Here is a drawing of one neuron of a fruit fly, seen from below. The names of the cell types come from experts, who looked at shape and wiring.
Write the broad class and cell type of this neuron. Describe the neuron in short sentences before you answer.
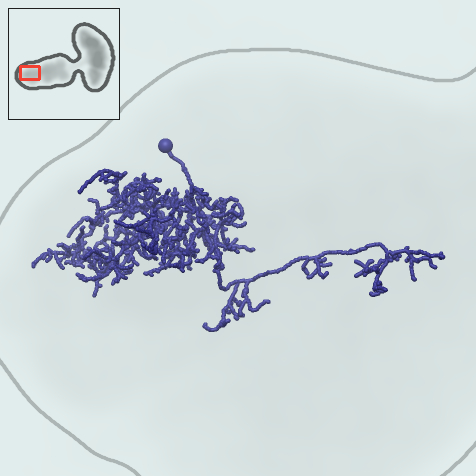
It lies in the nerve cord. Dozens of branch ends can be seen. This is a nerve-cord intrinsic neuron. Its cell type is INXXX247.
